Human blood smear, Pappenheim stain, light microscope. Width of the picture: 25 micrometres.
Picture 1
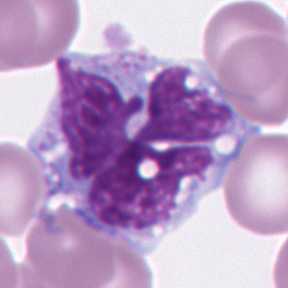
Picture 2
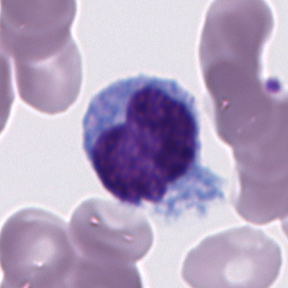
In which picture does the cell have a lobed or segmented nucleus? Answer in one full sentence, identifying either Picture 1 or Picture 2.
What is divided into lobes is the nucleus of the cell in Picture 1.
